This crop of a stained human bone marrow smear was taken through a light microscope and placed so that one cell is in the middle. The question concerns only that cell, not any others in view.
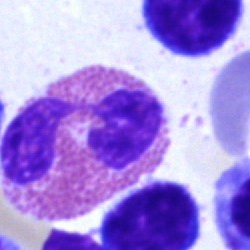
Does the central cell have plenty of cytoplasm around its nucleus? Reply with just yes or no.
Yes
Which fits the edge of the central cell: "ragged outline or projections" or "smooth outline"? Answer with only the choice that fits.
Smooth outline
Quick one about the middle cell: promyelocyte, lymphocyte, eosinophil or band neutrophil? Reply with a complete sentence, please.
The central element of this crop is a cell, namely an eosinophil.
